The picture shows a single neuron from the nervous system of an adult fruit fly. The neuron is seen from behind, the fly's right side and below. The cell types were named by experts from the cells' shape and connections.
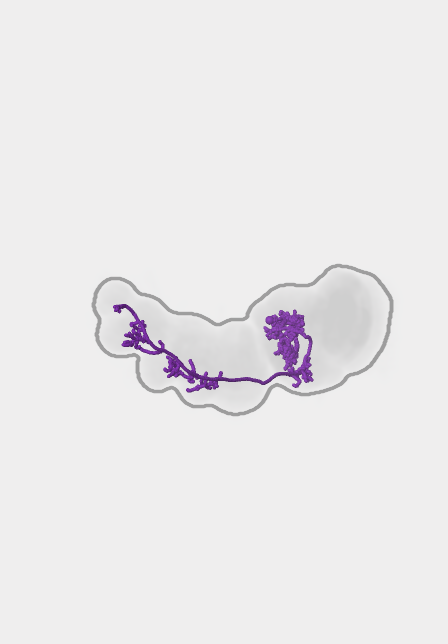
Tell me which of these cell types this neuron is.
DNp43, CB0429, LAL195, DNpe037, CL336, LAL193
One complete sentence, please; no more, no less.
A cell of type DNp43 is what this neuron is.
